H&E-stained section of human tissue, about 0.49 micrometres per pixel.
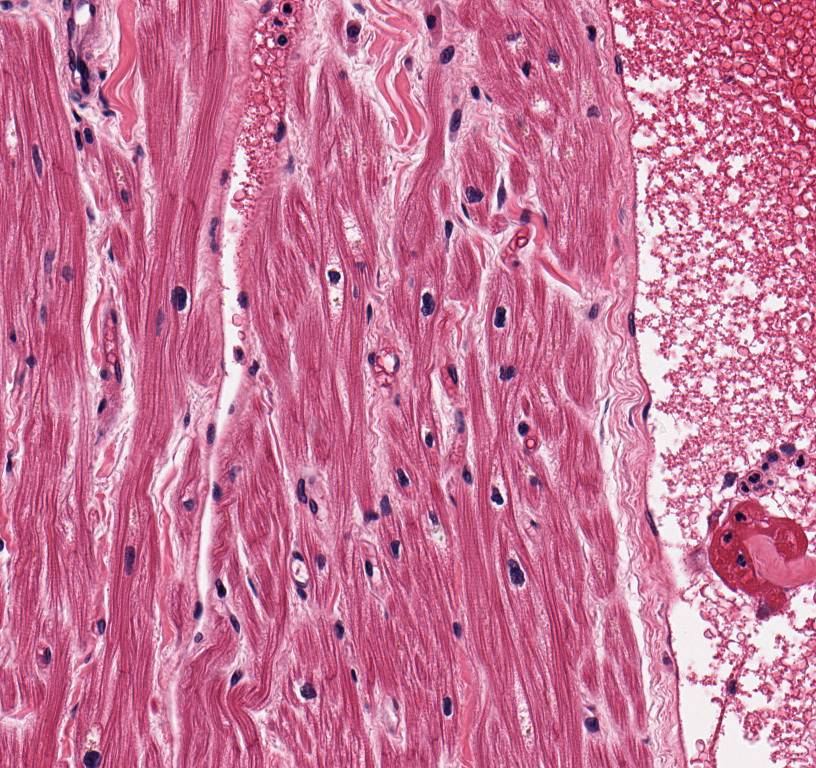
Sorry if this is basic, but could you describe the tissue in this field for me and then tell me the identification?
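Muscle fibres run vertically, top to bottom, across the left three-quarters of the field. They branch and join with neighbouring fibres. At the right edge lies a lumen packed with red blood cells. Between the muscle and this lumen is a thin pale pink band containing a few flattened nuclei. The tissue is atrial appendage of the heart.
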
